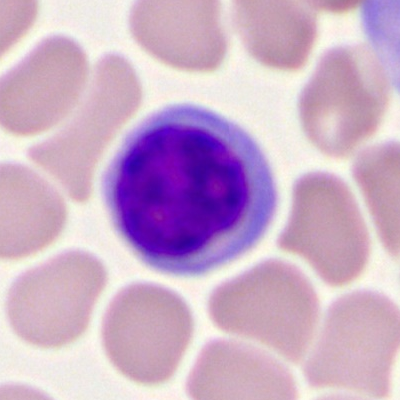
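Lymphocyte, the cell in the middle: round and smooth in outline, with a nucleus filling most of the cell and cytoplasm forming a thin rim around it. No granules are seen in the cytoplasm.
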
